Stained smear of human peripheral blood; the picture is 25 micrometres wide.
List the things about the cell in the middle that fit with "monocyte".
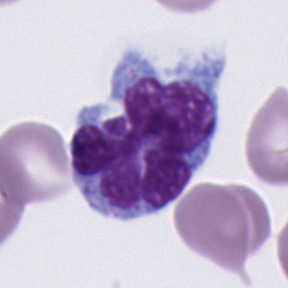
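Size is the easy part: the nucleus on its own is about 13 by 11 micrometres.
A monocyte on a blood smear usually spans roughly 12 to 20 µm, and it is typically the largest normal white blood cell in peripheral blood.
So a nucleus that large sits well with a monocyte.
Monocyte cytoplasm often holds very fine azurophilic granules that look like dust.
Here the cytoplasm shows no distinct coarse granules, which is in keeping with that. The rest is simply what's there: the cytoplasm is pale greyish blue, no nucleoli stand out in the nucleus, and the upper edge of the cell is ragged and frayed.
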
